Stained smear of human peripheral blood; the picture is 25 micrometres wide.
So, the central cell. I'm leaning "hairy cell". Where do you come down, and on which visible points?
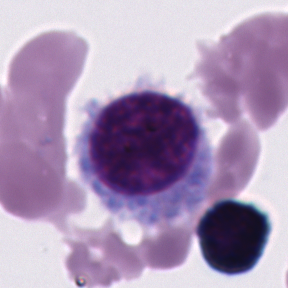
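Yes, hairy cell is the right name for this cell, and typical lymphocyte is not. The cell's edge is irregular and carries many fine short projections. Its chromatin stains dark purple throughout the nucleus. The cytoplasm holds no coarse red or purple granules. A small, dark, round body lies against the lower right of the cell.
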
